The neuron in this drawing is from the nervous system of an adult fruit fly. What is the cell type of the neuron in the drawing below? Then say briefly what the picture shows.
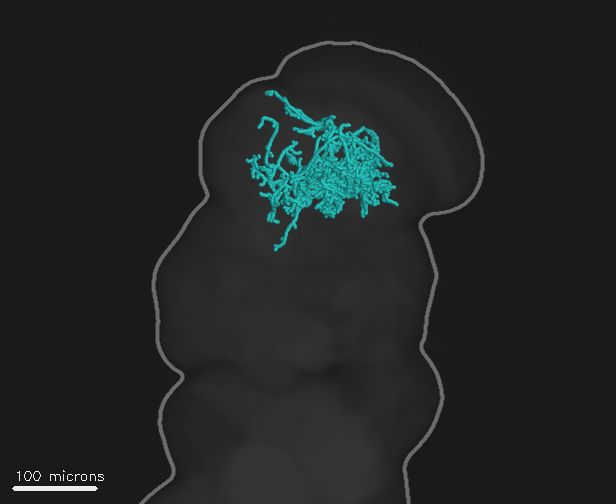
It is of cell type AVLP531. This is a central-brain intrinsic neuron. By the scale bar it is about 200 microns tall in this view. In this view it is about as wide as it is tall.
